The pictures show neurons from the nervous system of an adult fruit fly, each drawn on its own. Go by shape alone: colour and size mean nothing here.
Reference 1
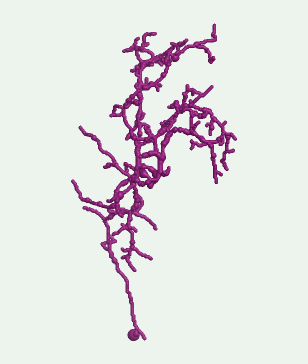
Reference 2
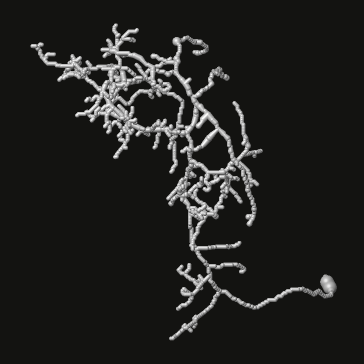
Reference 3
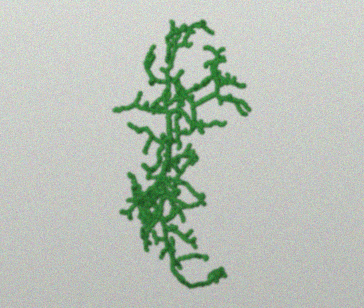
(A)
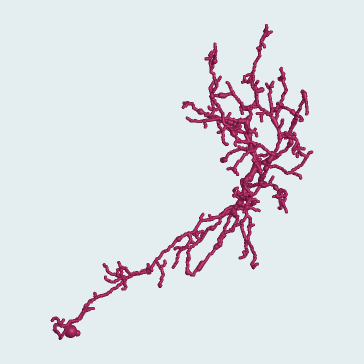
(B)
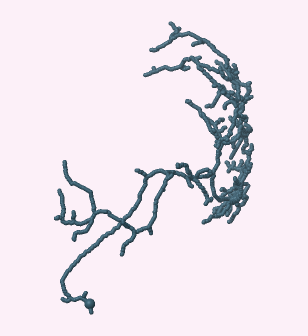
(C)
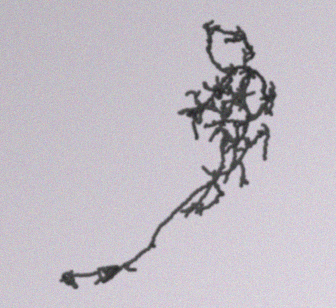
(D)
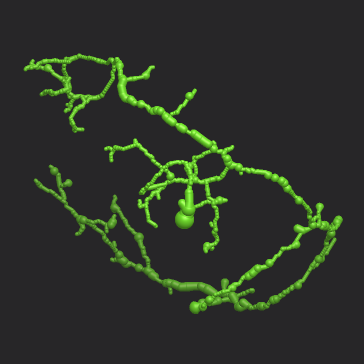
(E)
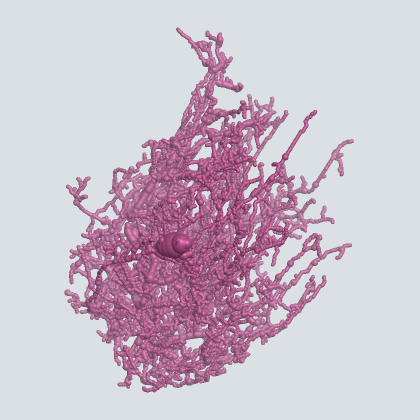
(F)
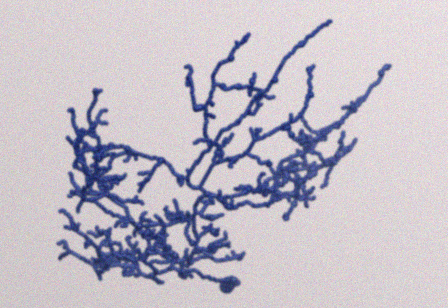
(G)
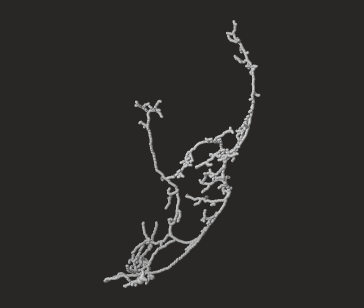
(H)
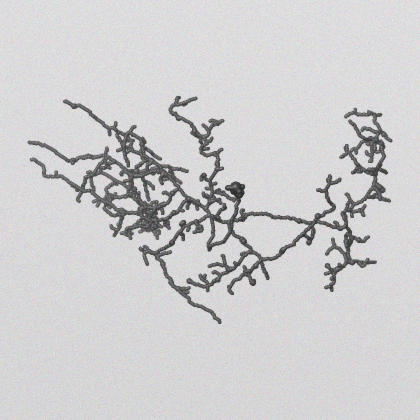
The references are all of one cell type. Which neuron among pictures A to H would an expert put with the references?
Picture A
